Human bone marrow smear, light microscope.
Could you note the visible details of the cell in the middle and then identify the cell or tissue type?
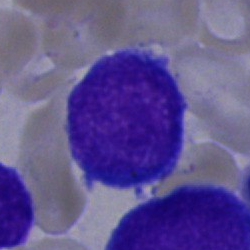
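The outline comes out roughly round. The nucleus takes up nearly the whole cell, so there's almost no cytoplasm to see. Its chromatin looks finely stippled, with small pale specks scattered all through. I can't find any vacuoles. It is a blast.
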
